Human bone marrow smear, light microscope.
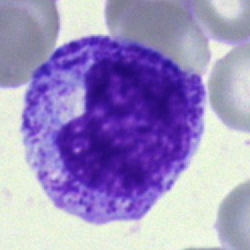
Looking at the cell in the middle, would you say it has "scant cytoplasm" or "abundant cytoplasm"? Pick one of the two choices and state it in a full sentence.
The cytoplasm forms a broad area around the nucleus.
